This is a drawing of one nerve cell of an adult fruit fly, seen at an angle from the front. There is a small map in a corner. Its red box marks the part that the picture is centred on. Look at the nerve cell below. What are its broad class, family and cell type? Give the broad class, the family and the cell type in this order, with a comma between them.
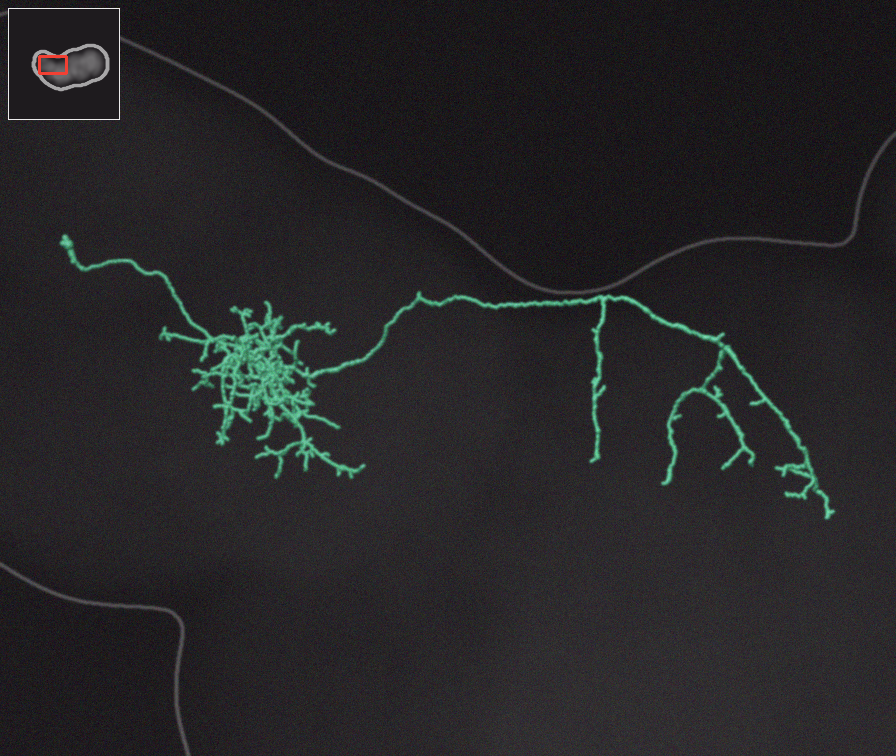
nerve-cord intrinsic neuron, hemilineage 18B, IN18B043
